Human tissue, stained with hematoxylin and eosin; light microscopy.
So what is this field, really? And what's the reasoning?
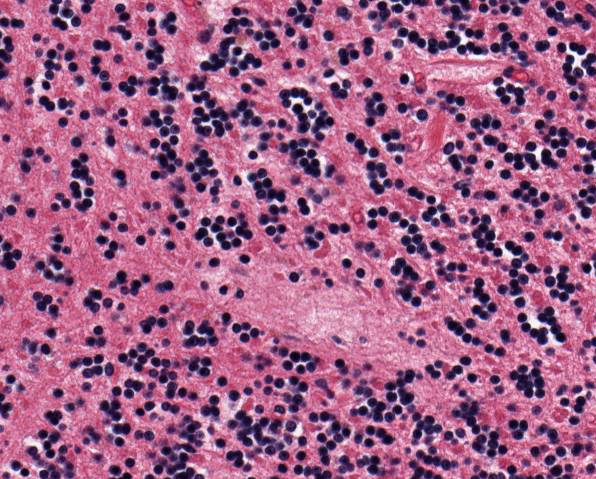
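This field is the granular layer of the cerebellum.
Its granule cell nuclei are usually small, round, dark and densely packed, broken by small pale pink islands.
Here the nuclei are small, round, uniform and dark with scant cytoplasm, gathered in small irregular clusters between pink fibrillary strands. Near the centre lies a pale pink area with few nuclei.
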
